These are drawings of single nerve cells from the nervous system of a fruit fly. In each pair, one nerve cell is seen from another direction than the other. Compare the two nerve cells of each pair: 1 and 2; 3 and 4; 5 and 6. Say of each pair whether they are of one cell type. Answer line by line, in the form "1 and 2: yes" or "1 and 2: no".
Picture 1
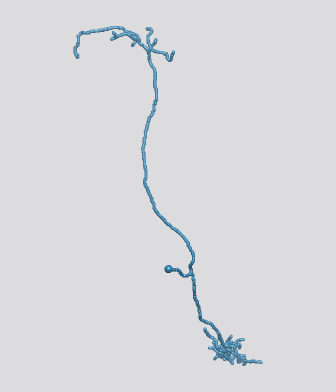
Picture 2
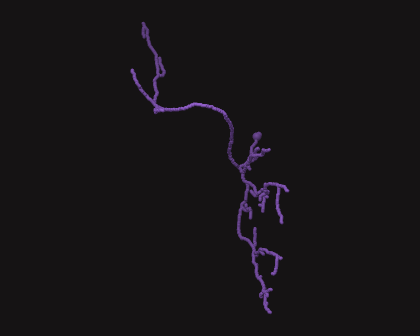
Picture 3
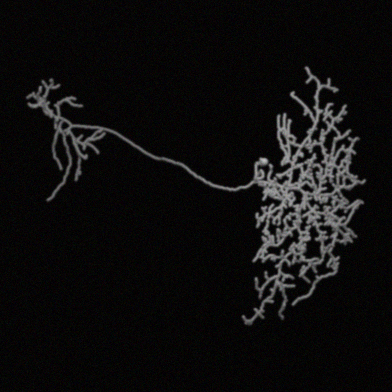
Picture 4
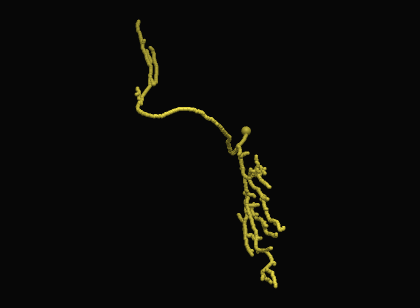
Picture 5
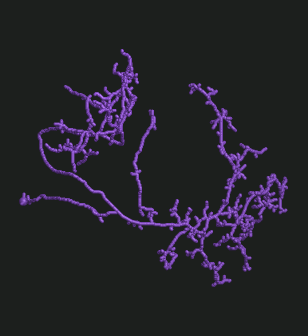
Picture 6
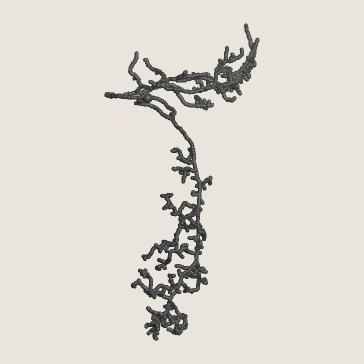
1 and 2: no
3 and 4: no
5 and 6: yes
